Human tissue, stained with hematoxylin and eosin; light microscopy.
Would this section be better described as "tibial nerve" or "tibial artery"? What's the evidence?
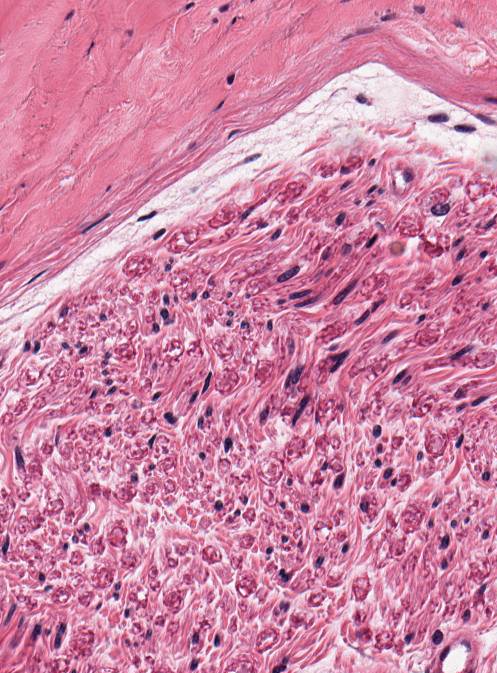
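That's tibial nerve.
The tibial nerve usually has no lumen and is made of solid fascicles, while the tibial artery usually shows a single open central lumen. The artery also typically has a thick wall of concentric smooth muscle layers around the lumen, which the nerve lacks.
Here, a dense pink fibrous band sits at upper left and a more cellular zone fills the lower and right part. That zone is largely many small rounded pink profiles with pale rims, as if cut across, with wavy spindle cells carrying dark, elongated nuclei between them.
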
